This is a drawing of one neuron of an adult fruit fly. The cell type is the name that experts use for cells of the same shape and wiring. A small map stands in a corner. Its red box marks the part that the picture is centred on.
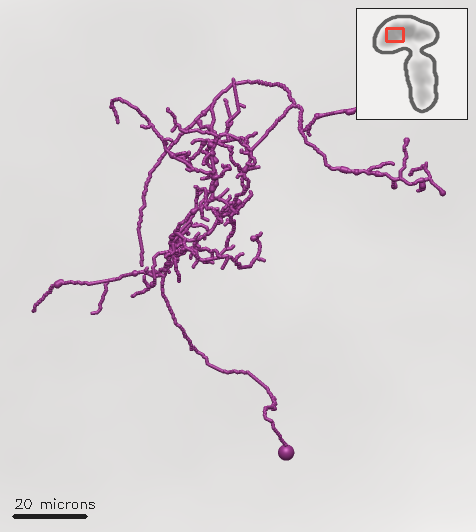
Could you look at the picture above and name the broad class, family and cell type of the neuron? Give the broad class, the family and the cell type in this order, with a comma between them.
central-brain intrinsic neuron, hemilineage DM3_dorso_medial, SMP520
